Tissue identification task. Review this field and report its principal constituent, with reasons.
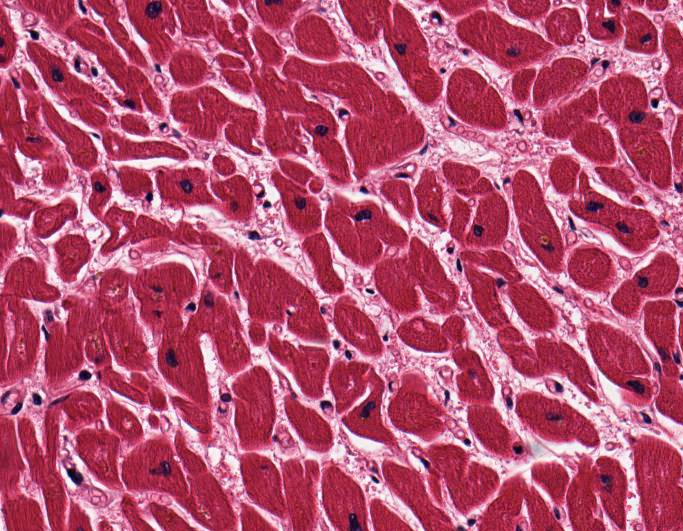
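In this field the principal tissue is myocardium. Deep pink muscle fibres fill the whole field, cut mostly across or obliquely and running in varied directions. Their nuclei are oval and stain dark blue-purple.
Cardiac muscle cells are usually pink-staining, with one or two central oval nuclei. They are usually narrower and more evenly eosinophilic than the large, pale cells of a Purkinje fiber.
Small round capillary profiles lie in the stroma between the fibres.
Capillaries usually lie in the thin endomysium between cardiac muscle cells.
A few fibres hold fine golden-brown granules beside the nucleus.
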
